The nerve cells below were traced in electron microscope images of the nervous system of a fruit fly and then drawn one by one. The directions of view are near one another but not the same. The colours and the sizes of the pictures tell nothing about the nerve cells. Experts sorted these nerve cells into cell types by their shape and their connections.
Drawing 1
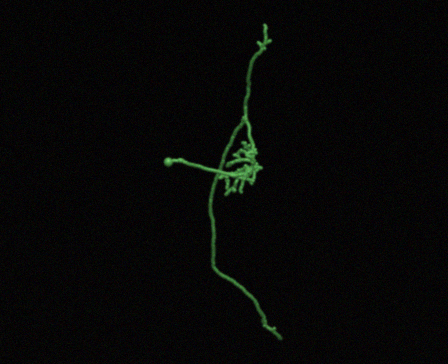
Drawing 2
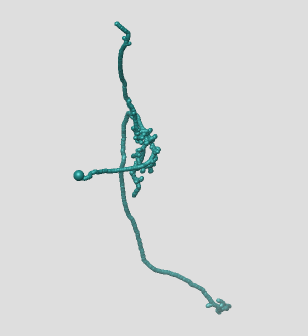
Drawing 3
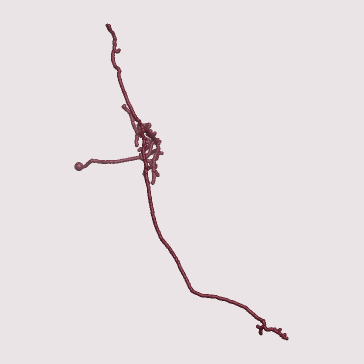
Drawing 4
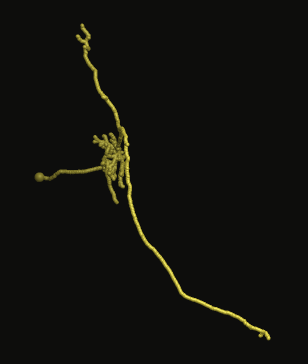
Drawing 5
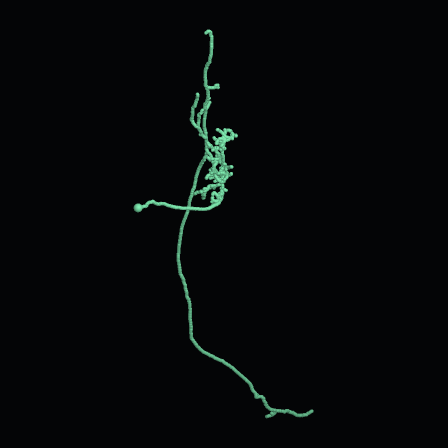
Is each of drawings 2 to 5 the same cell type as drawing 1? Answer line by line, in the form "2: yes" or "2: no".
2: yes
3: yes
4: yes
5: no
